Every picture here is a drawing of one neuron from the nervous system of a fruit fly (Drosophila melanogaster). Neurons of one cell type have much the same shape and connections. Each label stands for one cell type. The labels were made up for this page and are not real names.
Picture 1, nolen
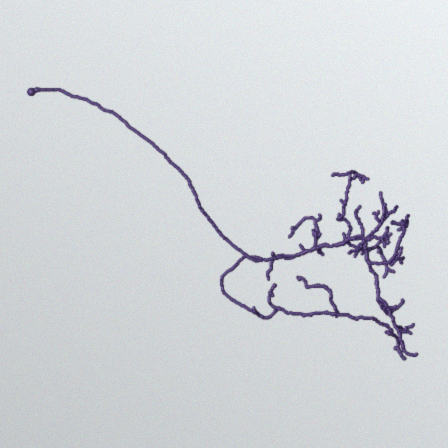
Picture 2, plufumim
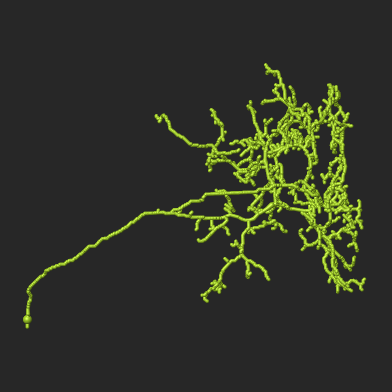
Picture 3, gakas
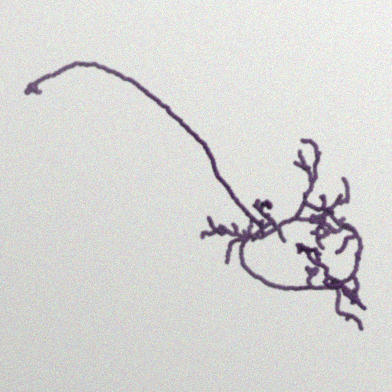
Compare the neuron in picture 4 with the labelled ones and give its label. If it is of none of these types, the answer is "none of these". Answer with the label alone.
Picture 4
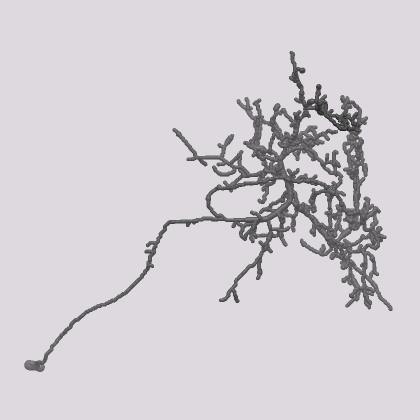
plufumim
